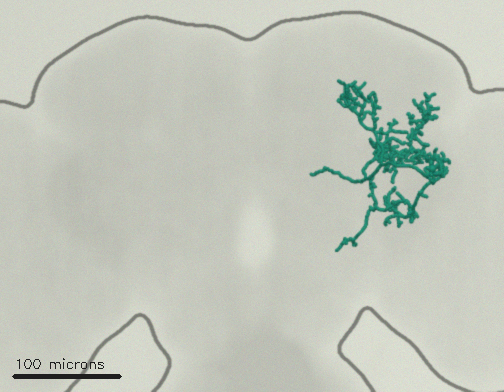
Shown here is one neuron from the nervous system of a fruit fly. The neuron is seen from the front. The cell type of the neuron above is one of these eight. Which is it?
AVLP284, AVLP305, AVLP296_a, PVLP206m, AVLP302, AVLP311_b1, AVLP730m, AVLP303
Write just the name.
PVLP206m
